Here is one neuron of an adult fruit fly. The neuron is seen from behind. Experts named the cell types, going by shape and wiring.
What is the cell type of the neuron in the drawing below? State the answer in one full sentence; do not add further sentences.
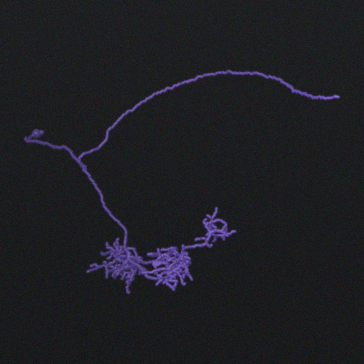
As a matter of cell type, the neuron is TmY14.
